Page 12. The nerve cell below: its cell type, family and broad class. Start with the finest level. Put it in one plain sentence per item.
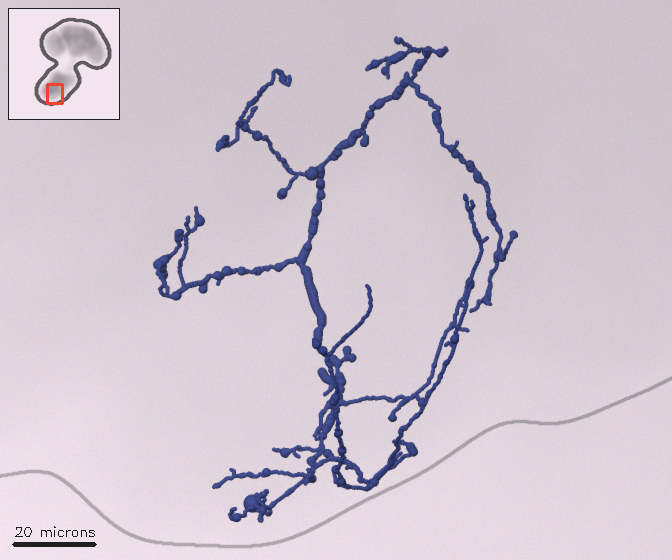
Type IN13A059 of hemilineage 13A, a nerve-cord intrinsic neuron.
